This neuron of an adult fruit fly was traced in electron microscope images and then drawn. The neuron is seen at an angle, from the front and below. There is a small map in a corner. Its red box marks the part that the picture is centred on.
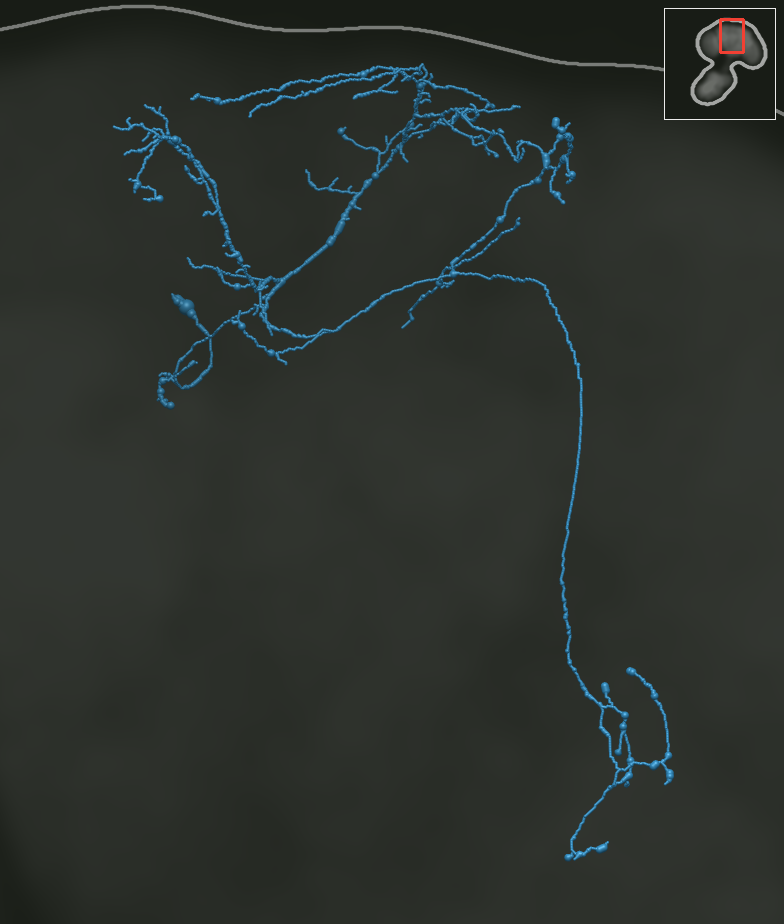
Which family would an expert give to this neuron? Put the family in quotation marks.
"hemilineage SMPpv1"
